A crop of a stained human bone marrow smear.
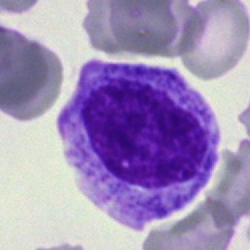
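Myelocyte, the cell in the middle of this stained bone marrow smear. First, the nucleus lies off-centre, toward the upper right of the cell. Next, the cytoplasm forms a rim that is widest on the left and lower side. Finally, that cytoplasm is pale lilac, with fine purple granules scattered through it.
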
